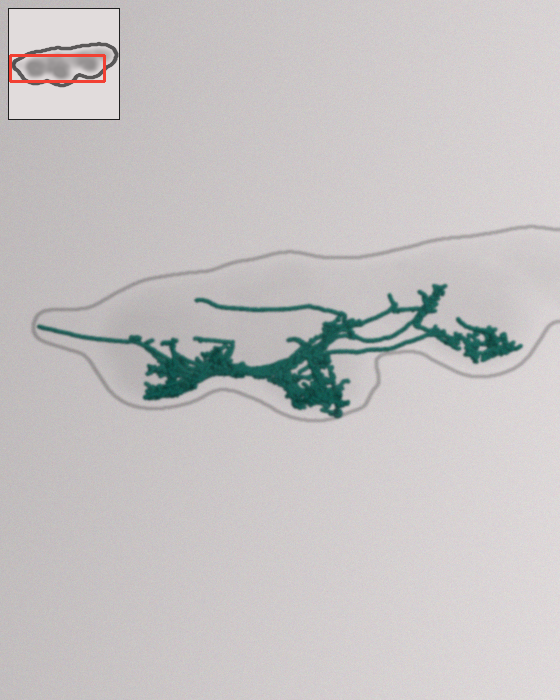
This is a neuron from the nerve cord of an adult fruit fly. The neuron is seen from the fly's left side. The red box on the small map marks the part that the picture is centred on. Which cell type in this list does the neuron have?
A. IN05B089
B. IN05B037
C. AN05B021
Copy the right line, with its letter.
C. AN05B021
